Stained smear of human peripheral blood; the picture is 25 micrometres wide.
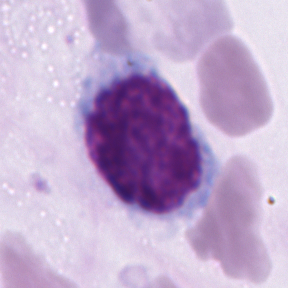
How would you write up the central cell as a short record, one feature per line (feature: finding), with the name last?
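Cell edge: slightly ragged, not smooth
Nucleus: single undivided mass, no separate lobes
Nuclear outline: oval
Nuclear size: about 12 by 9 micrometres
Nuclear share of cell: about 70% of its area
Cytoplasm: thin pale blue rim around the nucleus
Name: hairy cell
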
